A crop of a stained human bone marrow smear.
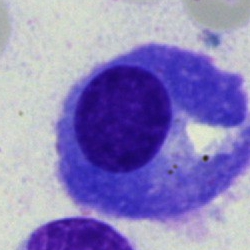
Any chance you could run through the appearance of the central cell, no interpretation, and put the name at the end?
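The outline of the cell is irregular, with a notch cut into its right side. Immediately right of the nucleus, the cytoplasm holds a pale, nearly clear area containing a few tiny black dots. No distinct granules are seen in the cytoplasm. This is a plasma cell.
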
